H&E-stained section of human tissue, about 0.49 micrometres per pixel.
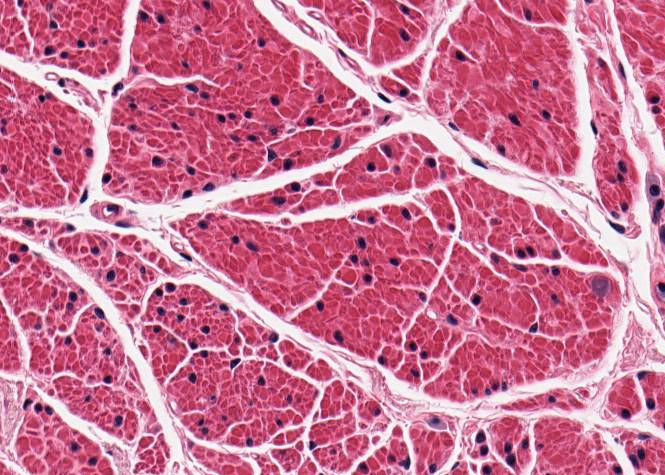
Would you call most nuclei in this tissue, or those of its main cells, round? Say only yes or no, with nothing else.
Yes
